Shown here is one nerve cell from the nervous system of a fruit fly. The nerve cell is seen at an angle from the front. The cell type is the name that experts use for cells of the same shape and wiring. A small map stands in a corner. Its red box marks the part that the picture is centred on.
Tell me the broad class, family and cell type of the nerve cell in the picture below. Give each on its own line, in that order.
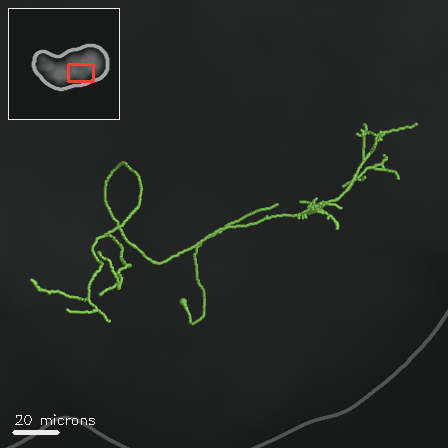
central-brain intrinsic neuron
hemilineage LB3
CB1023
